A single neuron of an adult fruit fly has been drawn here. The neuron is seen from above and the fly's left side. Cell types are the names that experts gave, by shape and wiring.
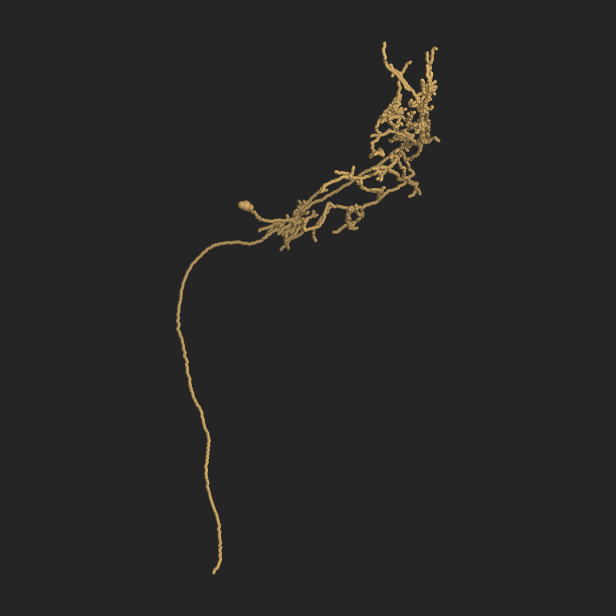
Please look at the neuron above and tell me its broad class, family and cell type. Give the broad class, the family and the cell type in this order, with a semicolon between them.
visual centrifugal neuron; Lat; Lat2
